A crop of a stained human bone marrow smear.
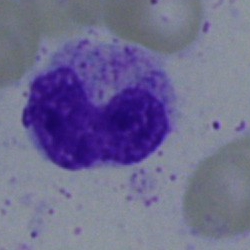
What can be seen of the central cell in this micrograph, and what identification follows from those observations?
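Nucleus: bean-shaped, notched on its upper side. Chromatin: dark purple, coarsely clumped. Nucleoli: none distinct. Cytoplasm: no vacuoles. Cell: band neutrophil.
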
